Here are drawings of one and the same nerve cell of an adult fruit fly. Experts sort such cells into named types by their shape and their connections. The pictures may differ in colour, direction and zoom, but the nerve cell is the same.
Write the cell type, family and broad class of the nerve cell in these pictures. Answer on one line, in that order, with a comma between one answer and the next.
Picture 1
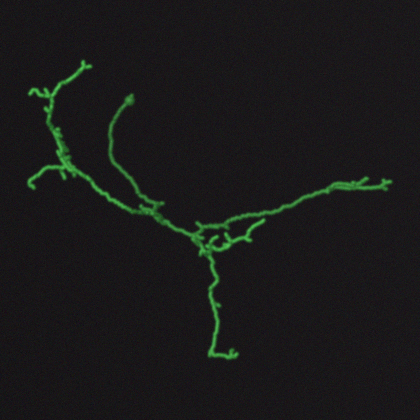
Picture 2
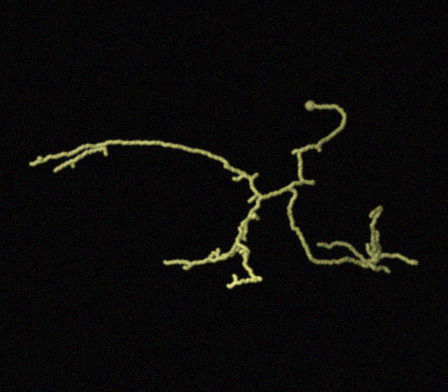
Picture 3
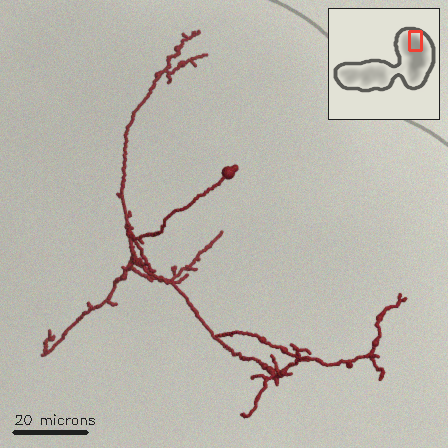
CB2720, hemilineage SMPpd1, central-brain intrinsic neuron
